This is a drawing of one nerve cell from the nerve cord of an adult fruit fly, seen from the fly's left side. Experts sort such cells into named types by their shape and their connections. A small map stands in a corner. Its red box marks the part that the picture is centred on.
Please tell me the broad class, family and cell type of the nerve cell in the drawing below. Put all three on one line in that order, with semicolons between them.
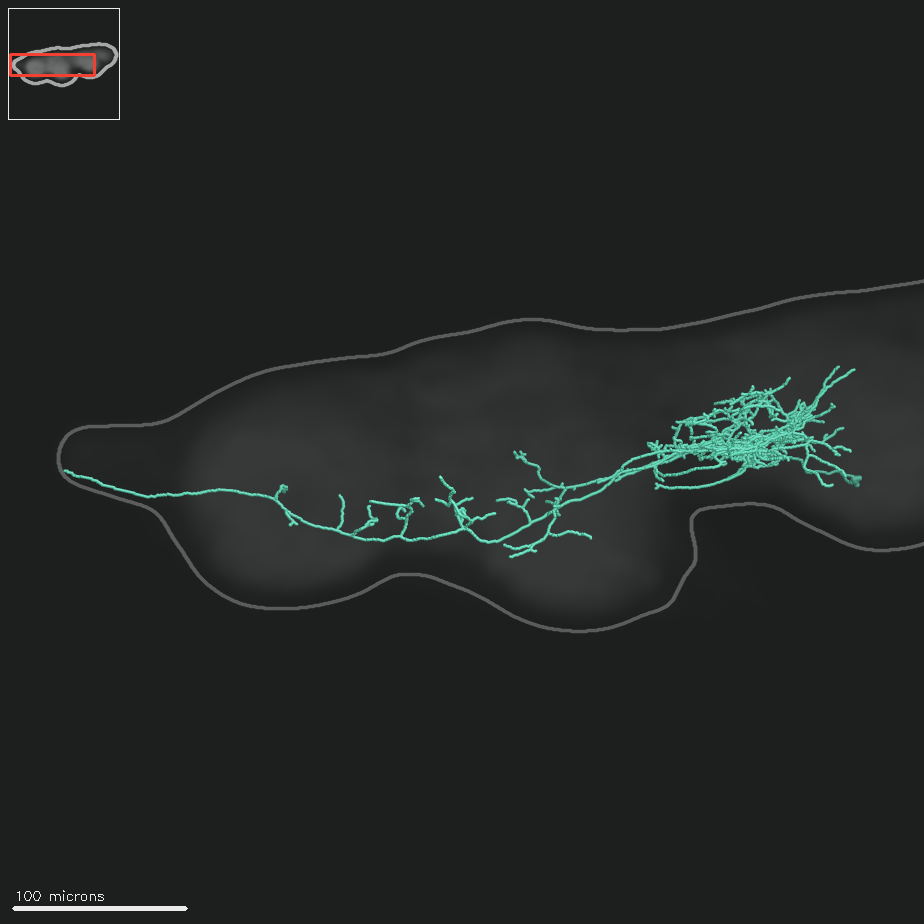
ascending neuron; hemilineage 08B; AN08B016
